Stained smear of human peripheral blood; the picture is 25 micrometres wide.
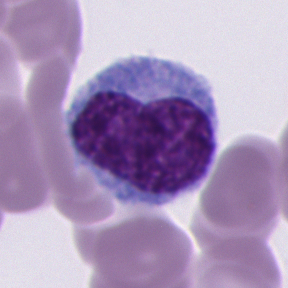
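Monocyte, roughly round in outline. You'll notice its nucleus, about 13 by 9 micrometres, has a notch in the upper edge that gives it a kidney-like shape. The chromatin is dark purple and clumped, with paler streaks between the clumps. The cytoplasm has a fine, faintly speckled texture rather than coarse granules.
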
